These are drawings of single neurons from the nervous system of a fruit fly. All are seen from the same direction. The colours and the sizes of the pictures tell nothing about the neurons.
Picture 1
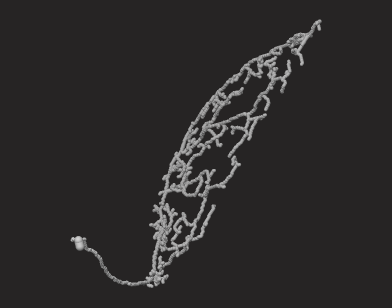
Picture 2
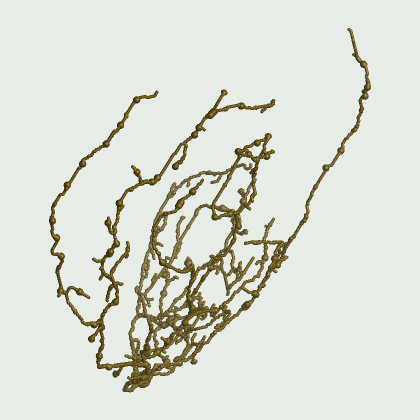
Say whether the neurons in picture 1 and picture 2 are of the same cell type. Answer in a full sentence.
They are of different cell types.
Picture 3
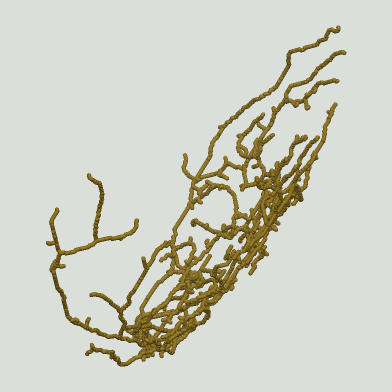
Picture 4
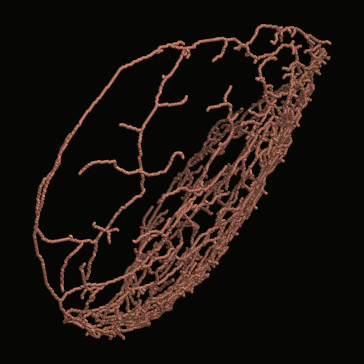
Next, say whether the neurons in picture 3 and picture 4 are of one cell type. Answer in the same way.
They are of different cell types.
